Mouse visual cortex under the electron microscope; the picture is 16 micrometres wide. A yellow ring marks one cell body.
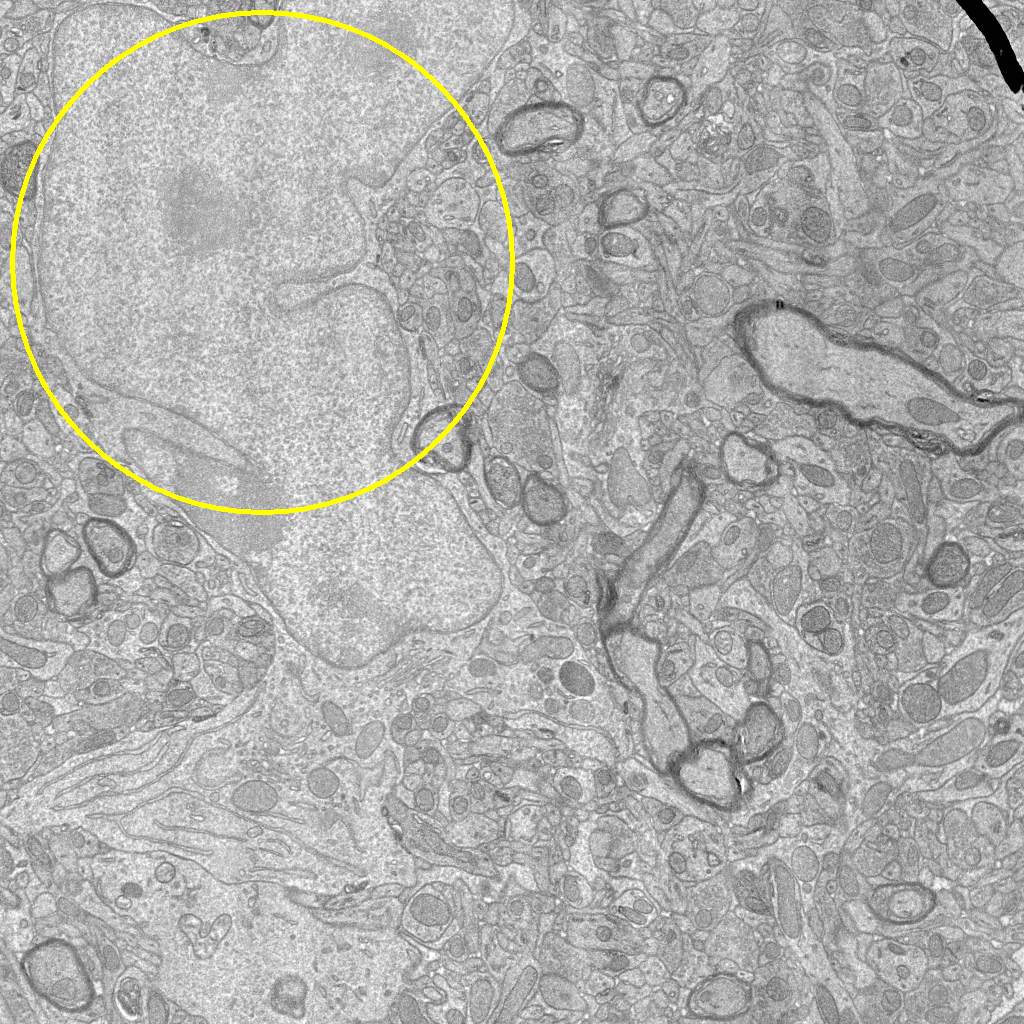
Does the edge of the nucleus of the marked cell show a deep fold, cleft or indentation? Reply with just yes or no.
Yes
